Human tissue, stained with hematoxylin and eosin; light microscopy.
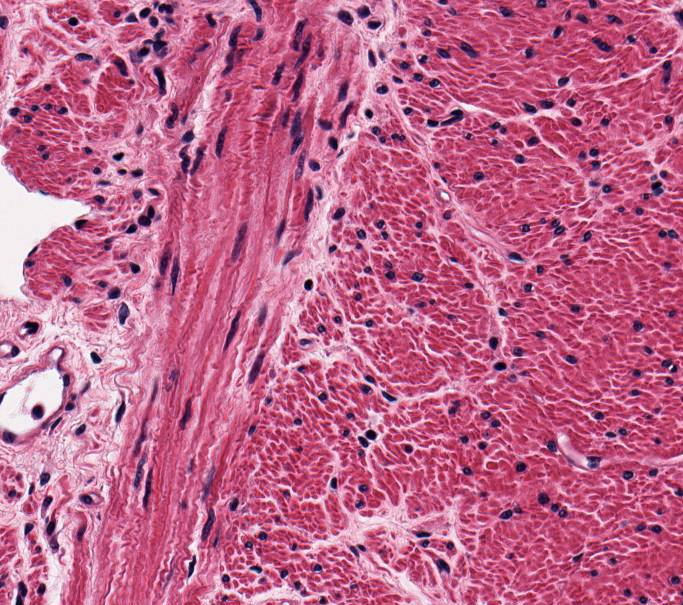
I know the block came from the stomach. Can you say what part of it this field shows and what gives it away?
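Smooth muscle, on a careful look. Small, closely packed pink cross-cut profiles fill the right and centre, only a minority showing a small dark round nucleus, and thin pale branching strands divide them into bundles. A lengthwise-cut band runs diagonally from top centre to bottom left, its cigar-shaped nuclei parallel to the fibres.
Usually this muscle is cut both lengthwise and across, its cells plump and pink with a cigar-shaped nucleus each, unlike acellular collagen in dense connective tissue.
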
